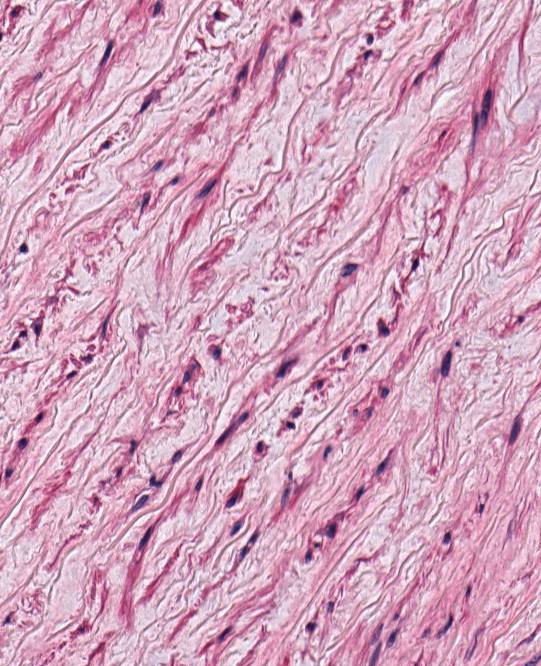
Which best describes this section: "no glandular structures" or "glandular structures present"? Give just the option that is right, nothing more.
No glandular structures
